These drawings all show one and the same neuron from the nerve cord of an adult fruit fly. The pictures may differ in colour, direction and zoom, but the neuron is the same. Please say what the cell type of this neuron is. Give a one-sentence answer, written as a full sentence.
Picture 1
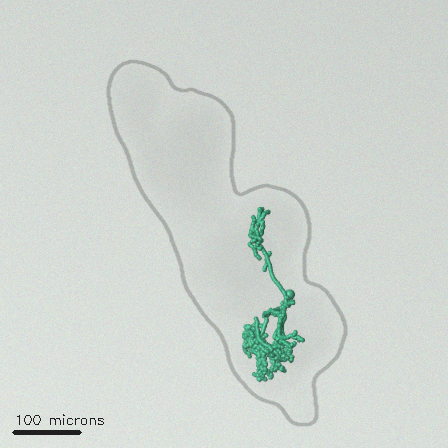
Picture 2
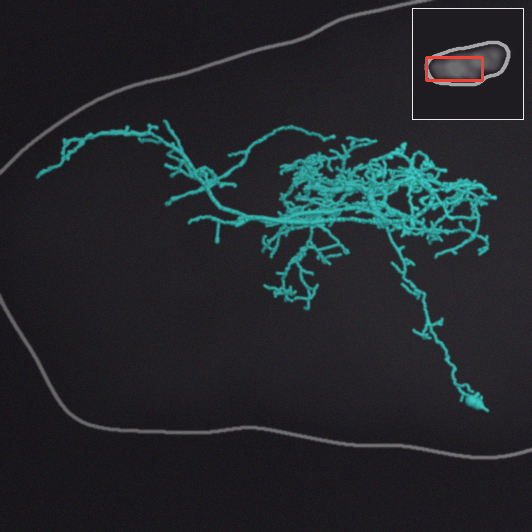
This particular neuron has the cell type IN12B014.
